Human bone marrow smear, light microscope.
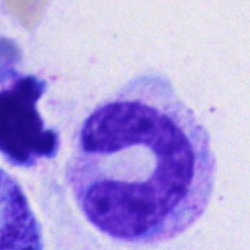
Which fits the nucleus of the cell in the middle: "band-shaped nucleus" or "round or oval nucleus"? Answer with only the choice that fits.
Band-shaped nucleus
